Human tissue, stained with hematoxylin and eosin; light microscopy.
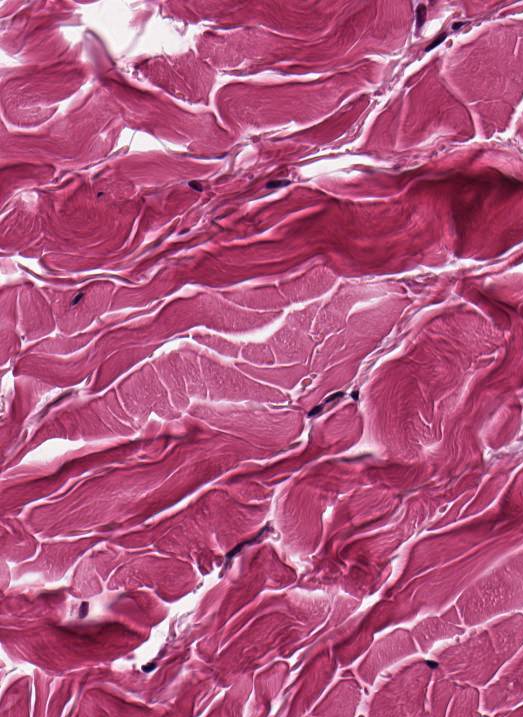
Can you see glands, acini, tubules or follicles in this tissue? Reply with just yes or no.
No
